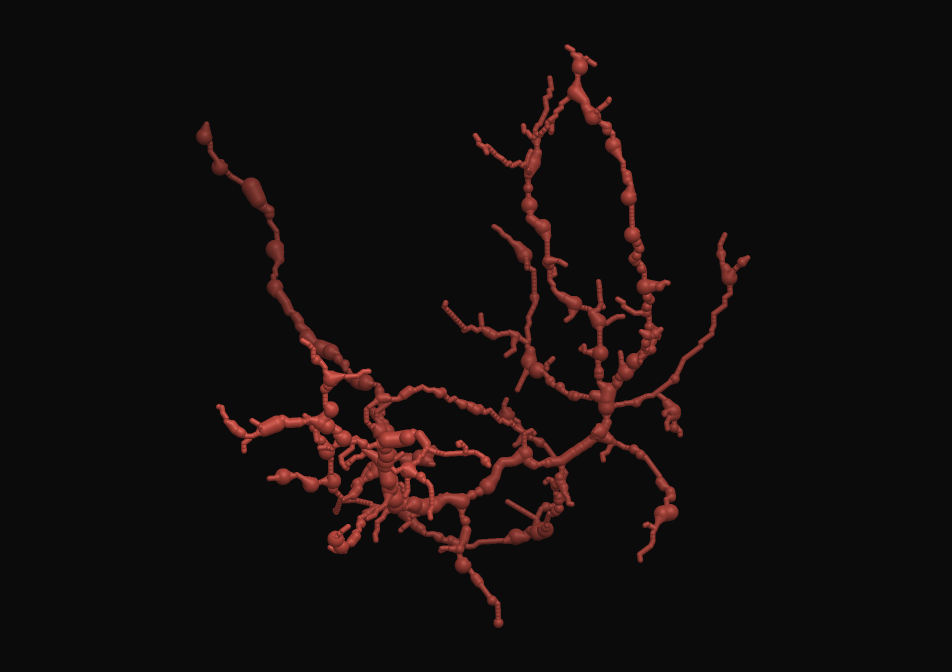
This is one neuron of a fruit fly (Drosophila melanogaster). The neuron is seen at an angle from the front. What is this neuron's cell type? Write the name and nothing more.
IN20A.22A071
